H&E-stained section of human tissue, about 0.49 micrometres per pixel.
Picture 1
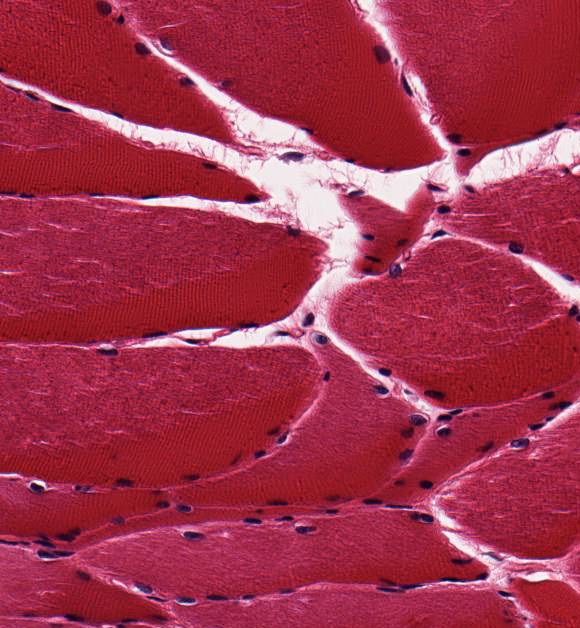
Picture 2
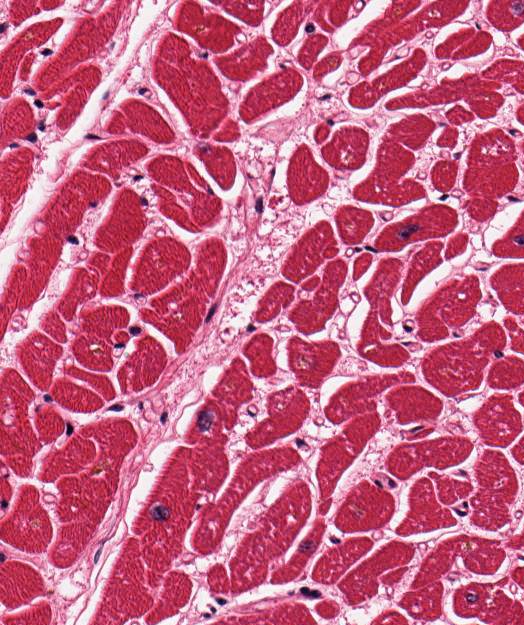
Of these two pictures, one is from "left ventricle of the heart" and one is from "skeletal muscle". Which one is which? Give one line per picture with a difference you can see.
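Site of picture 1: skeletal muscle. The small dark oval nuclei lie at the edges of the fibres rather than in their centres.
Site of picture 2: left ventricle of the heart. Pale zones beside the central nuclei hold fine yellow-brown granules.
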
